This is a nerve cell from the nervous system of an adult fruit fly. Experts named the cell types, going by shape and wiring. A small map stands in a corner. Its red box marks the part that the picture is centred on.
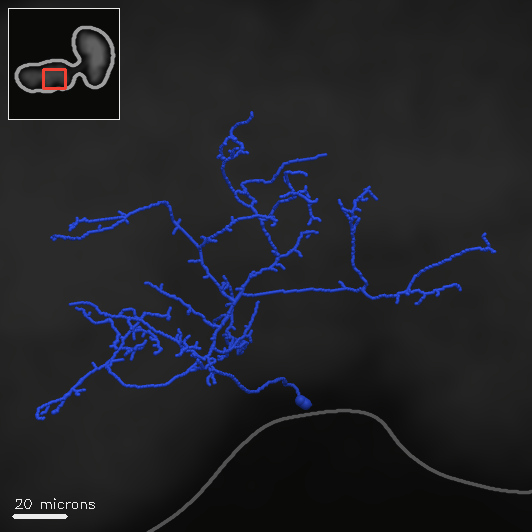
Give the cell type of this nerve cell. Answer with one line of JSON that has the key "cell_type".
{"cell_type": "IN09A043"}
